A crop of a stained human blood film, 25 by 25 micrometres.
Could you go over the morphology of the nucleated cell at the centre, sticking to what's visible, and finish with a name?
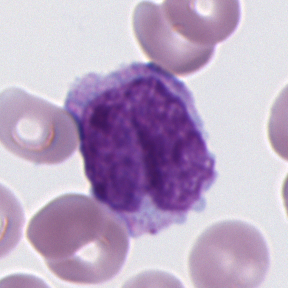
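You'll notice the nucleus is folded by a deep cleft that opens toward the bottom of the cell. It takes up about 70% of the cell's area. The cytoplasm around it is pale greyish-blue, with no large, distinctly coloured granules in it. The outline is irregular too, with a ragged, frayed edge. That's an atypical promyelocyte.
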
